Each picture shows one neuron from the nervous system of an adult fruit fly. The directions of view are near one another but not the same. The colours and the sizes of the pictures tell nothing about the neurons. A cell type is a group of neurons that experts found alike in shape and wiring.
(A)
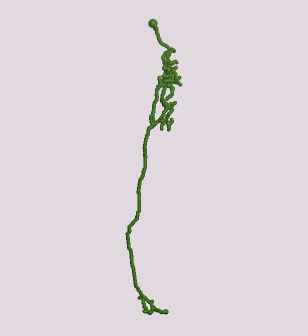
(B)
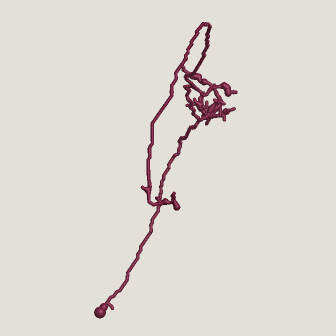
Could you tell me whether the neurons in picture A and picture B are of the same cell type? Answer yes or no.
yes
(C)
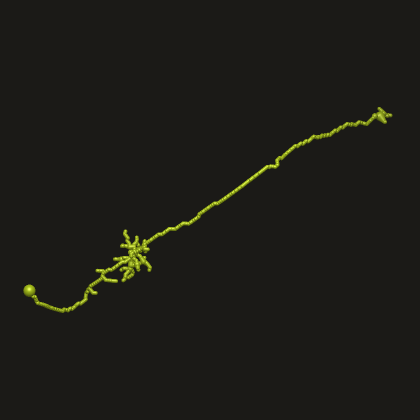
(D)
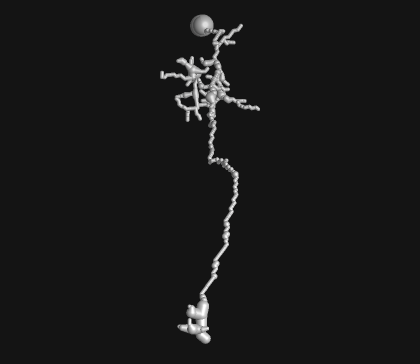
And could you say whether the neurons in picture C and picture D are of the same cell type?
yes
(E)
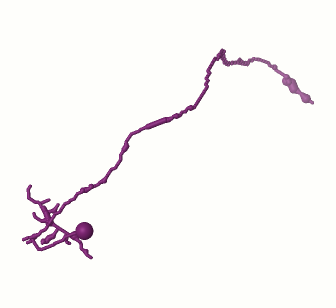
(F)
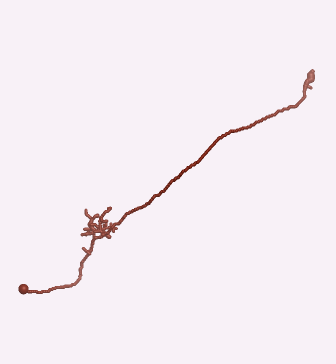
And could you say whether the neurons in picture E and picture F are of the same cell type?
yes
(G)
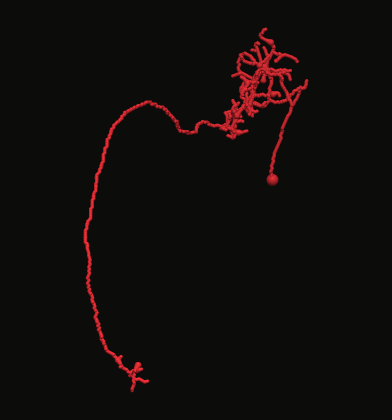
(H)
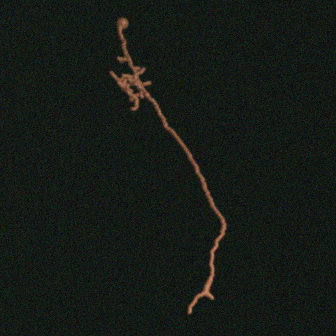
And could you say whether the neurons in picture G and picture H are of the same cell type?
no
